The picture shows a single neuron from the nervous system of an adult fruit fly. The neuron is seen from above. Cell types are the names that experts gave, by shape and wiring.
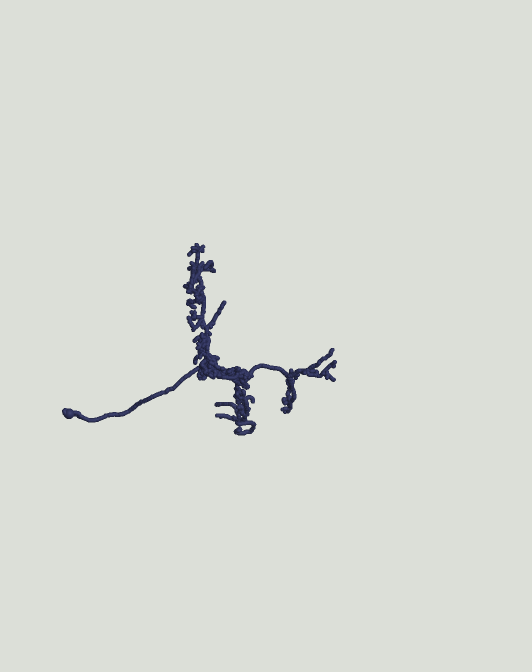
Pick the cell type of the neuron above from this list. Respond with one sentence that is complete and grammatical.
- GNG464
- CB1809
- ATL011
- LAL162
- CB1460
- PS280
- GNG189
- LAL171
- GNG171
Among cell types, the one for this neuron is ATL011.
